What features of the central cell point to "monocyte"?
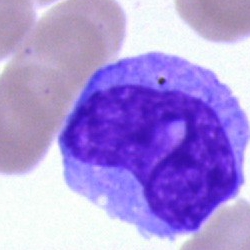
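Taking the monocyte point by point, the nucleus is folded, with a pale cleft right of its centre. The chromatin is fine and lacy rather than clumped into dense blocks. A moderate rim of pale greyish-blue cytoplasm surrounds the nucleus.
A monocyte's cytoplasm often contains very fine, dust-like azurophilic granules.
Against that, what the cytoplasm shows here is a single tiny black dot just above the nucleus.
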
